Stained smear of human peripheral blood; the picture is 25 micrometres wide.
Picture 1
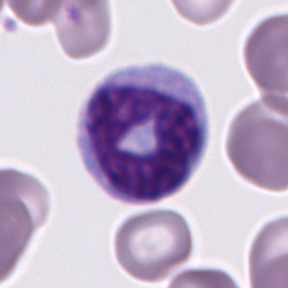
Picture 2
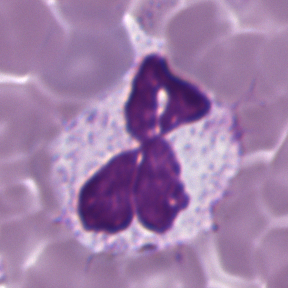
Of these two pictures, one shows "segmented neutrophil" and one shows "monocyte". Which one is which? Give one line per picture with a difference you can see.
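The cell in picture 1 is a monocyte. The cytoplasm shows no distinct coloured granules.
The cell in picture 2 is a segmented neutrophil. Fine violet granules are scattered throughout the cytoplasm.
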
